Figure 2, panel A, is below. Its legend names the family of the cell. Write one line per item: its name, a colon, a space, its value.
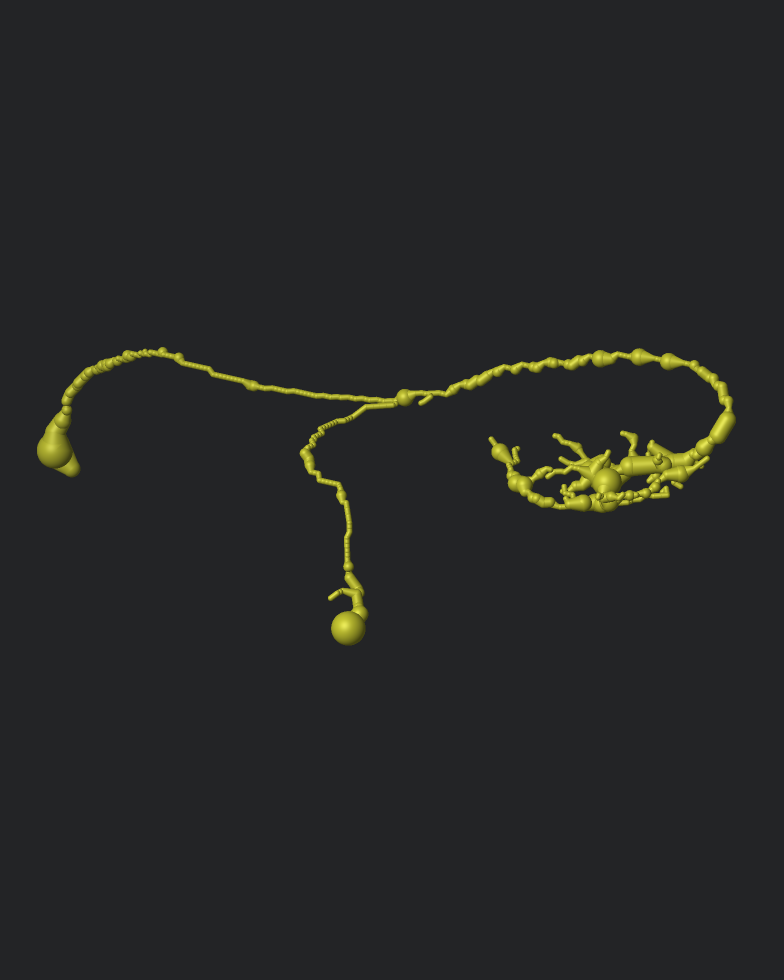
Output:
family: hemilineage AOTUv4_dorsal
